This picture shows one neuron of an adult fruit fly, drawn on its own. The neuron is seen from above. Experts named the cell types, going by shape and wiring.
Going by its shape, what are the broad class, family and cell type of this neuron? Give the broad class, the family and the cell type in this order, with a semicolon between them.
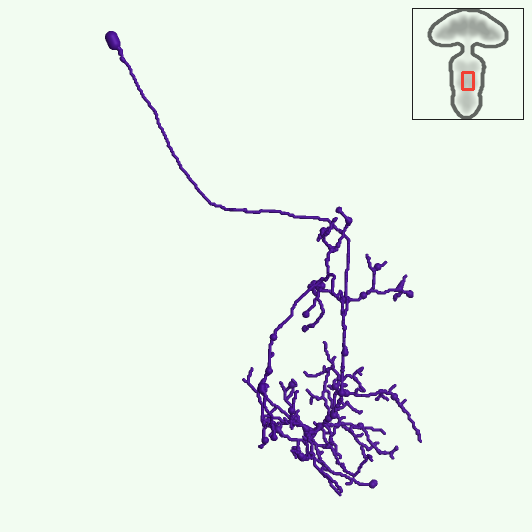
nerve-cord intrinsic neuron; hemilineage 14A; IN14A099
